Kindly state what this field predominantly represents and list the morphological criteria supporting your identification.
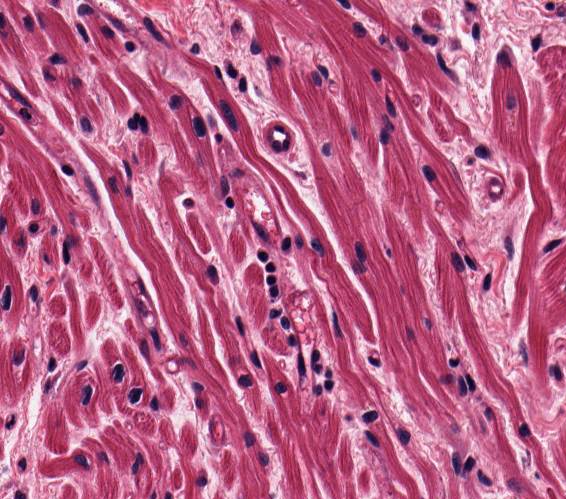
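The tissue is myocardium. Fibres branch and join neighbours, each with a single central oval nucleus.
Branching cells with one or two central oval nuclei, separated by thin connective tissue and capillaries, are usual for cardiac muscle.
Small thin-walled vessels, some near the centre, and thin strands of pale loose stroma with scattered small dark nuclei lie between the fibres.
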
